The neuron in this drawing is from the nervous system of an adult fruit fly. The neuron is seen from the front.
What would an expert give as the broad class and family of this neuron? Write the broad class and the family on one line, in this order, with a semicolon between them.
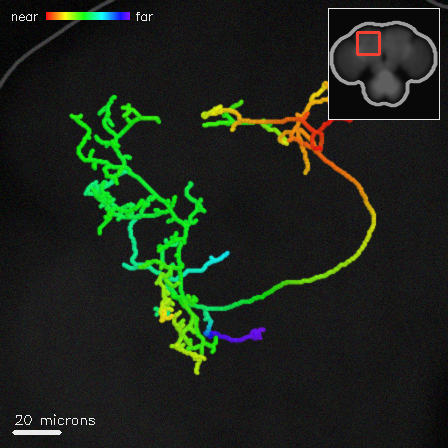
central-brain intrinsic neuron; hemilineage VLPl&p1_posterior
